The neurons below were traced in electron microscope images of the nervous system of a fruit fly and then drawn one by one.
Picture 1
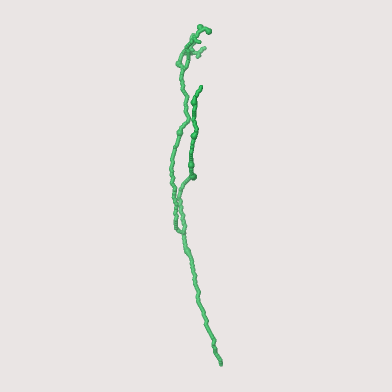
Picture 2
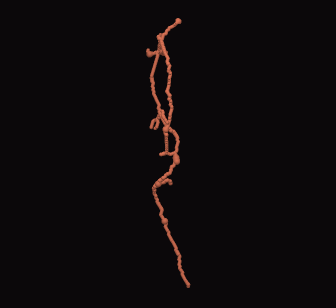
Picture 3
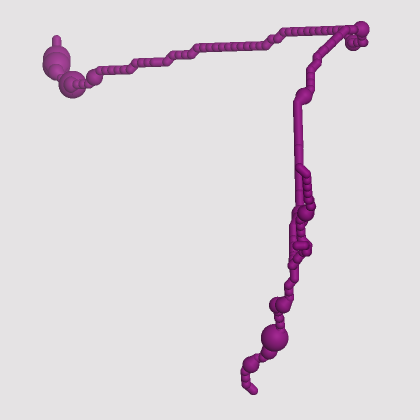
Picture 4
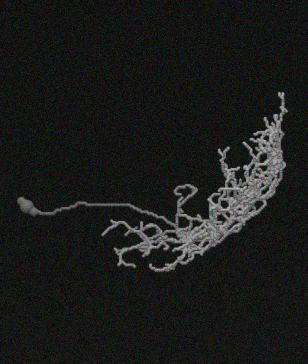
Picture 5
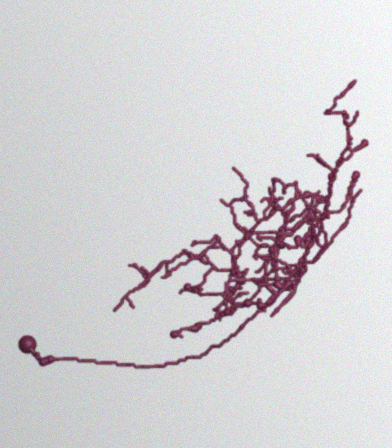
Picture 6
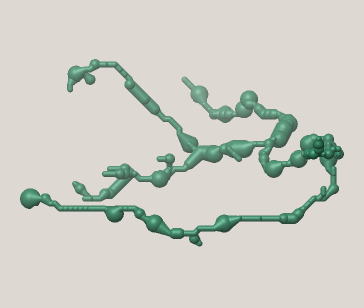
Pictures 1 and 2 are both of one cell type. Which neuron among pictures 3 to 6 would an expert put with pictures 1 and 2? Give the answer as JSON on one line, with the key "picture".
{"picture": 6}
